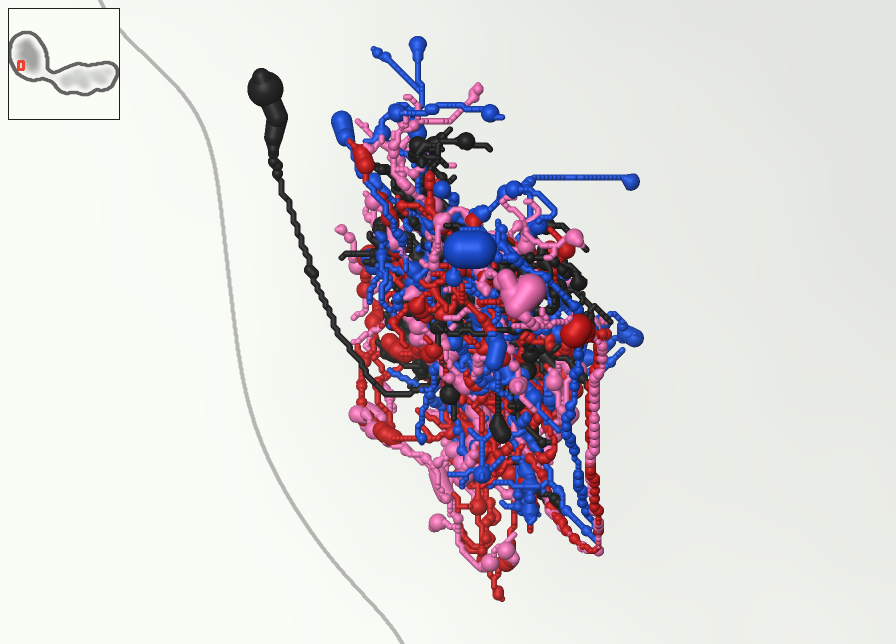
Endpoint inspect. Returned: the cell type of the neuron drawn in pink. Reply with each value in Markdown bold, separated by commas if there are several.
**GNG271**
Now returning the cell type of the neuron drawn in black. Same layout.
**GNG238**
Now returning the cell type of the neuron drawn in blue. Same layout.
**GNG620**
